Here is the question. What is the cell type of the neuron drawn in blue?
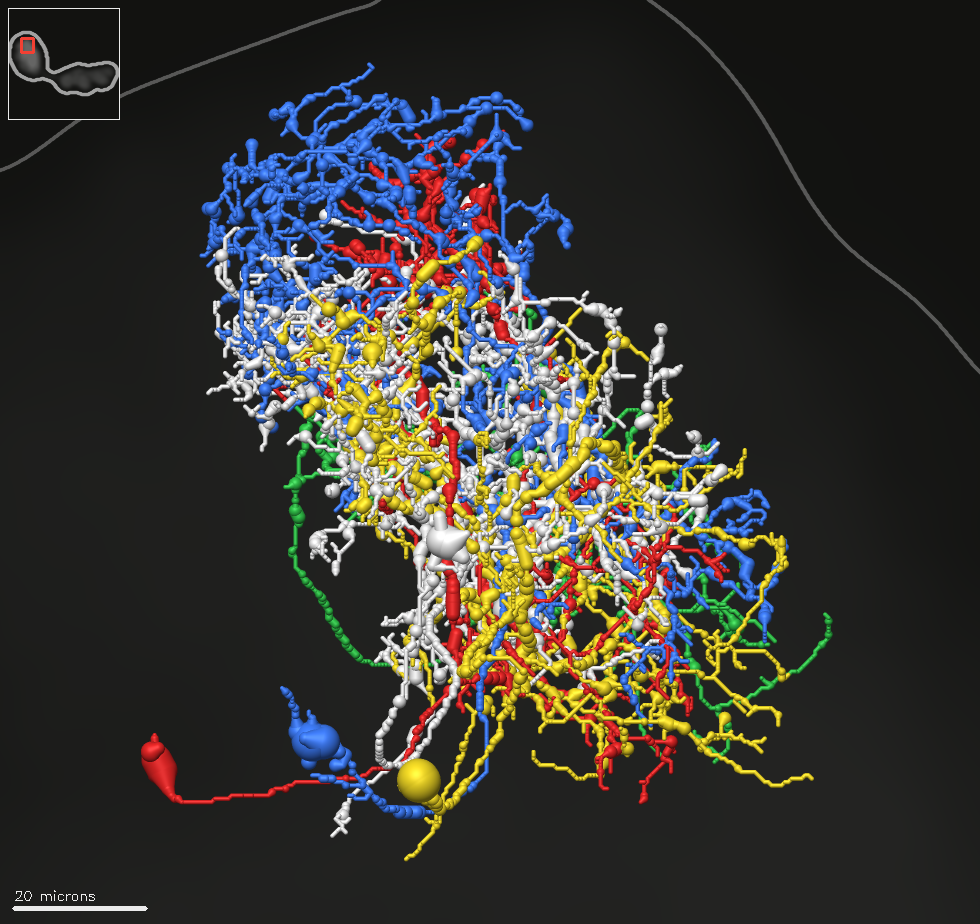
SLP209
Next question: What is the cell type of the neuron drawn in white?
SLP057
